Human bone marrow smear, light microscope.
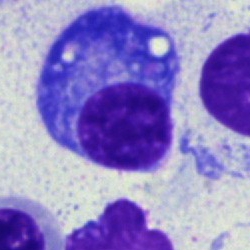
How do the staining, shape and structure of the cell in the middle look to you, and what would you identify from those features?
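Abundant cytoplasm here, stained deep blue. Above the nucleus sit a few clear vacuoles, and the largest is at the upper right of the cytoplasm. The outline is rounded, though slightly bumpy rather than smooth. I'd call this a plasma cell.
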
